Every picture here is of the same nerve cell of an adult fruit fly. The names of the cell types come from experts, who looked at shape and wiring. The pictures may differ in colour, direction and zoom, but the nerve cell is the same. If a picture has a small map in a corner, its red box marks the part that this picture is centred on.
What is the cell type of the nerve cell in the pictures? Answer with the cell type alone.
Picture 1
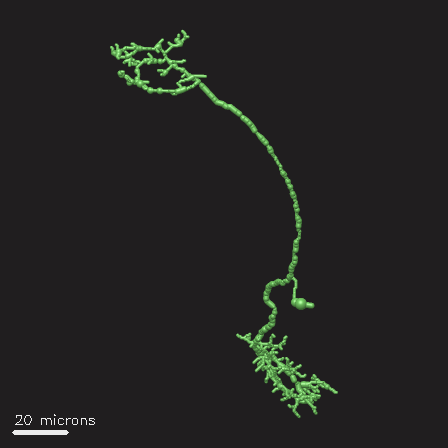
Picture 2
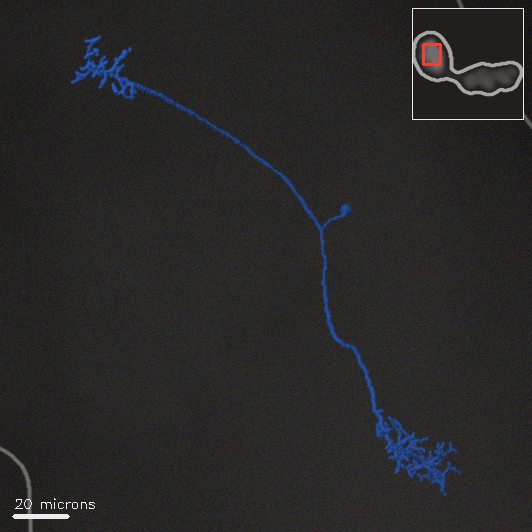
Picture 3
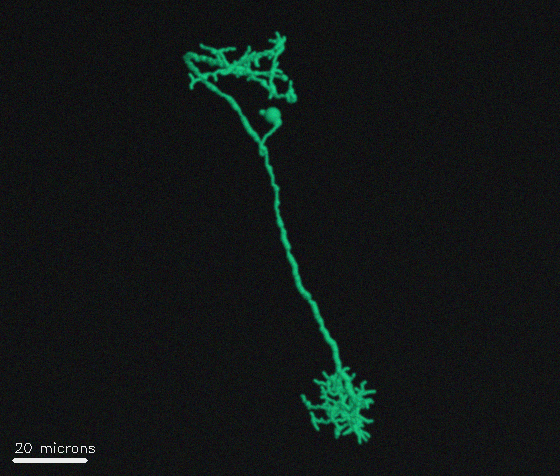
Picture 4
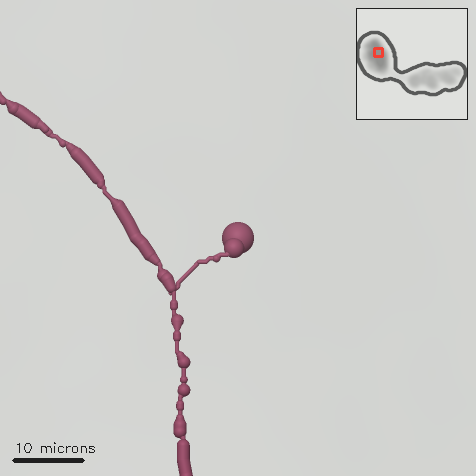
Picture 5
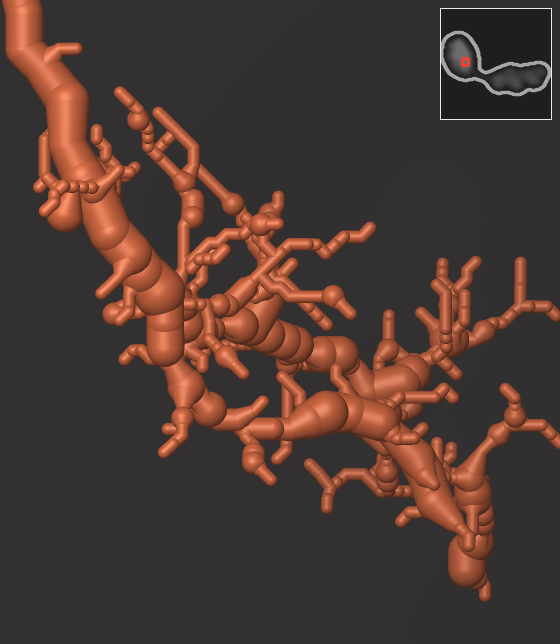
LC10a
